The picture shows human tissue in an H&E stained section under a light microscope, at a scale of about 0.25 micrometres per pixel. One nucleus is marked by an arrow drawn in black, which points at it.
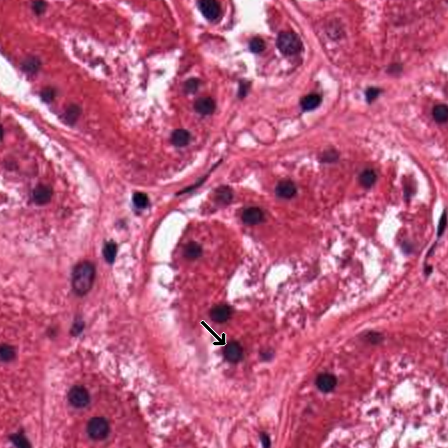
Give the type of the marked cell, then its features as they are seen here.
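The marked cell is a proximal tubule cell. The nucleus is round and evenly dark, about the same size as the other nuclei in the tubule. The cell's boundaries with its neighbours cannot be made out; its cytoplasm merges with theirs. It lies in the wall of a tubule with other cells like it, facing a lumen filled with pale, frothy pink material and clear spaces.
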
